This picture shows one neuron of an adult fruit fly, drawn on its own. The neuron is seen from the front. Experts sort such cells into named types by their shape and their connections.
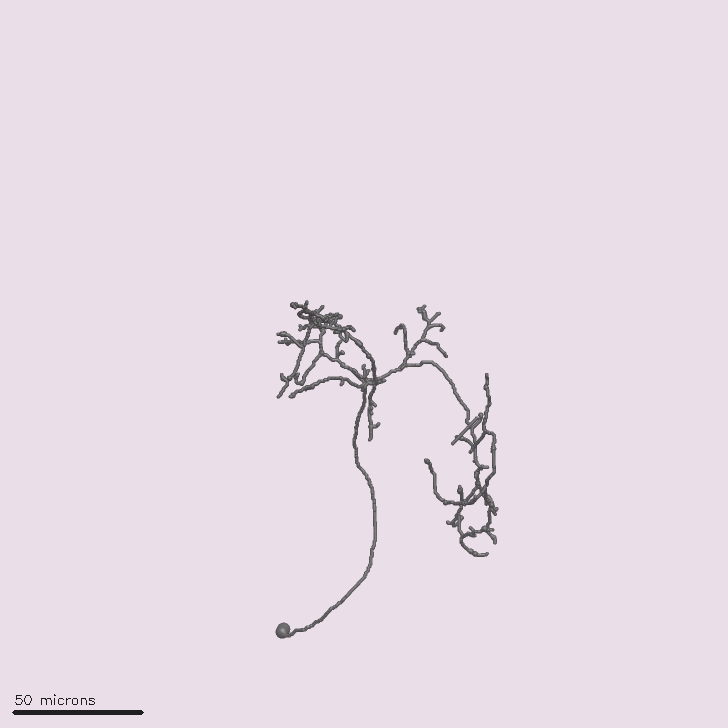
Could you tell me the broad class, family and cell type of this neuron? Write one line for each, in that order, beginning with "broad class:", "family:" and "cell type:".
broad class: nerve-cord intrinsic neuron
family: hemilineage 12B
cell type: IN12B063_a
